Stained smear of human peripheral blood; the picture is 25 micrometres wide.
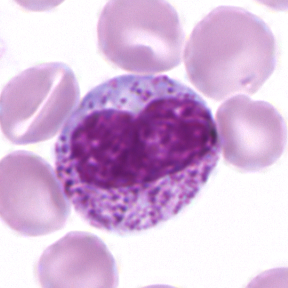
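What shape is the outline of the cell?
Round.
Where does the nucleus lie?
In the upper part of the cell, leaving a broader band of cytoplasm below it.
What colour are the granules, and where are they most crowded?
Purple, and most crowded in the cytoplasm below the nucleus.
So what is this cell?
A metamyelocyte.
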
